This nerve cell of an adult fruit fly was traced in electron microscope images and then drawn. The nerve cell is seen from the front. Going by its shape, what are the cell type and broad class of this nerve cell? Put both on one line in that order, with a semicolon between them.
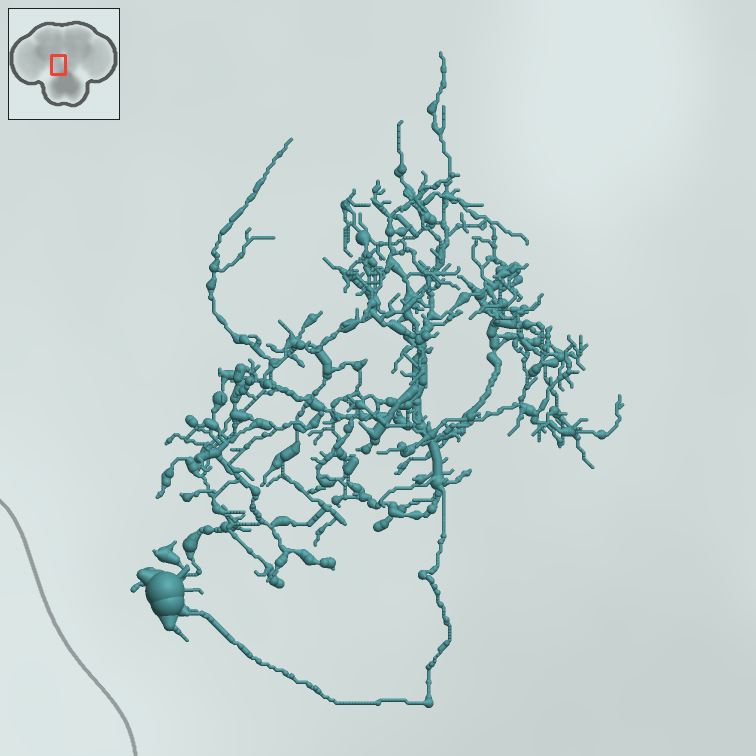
GNG198; central-brain intrinsic neuron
